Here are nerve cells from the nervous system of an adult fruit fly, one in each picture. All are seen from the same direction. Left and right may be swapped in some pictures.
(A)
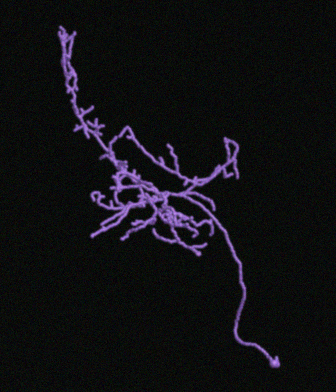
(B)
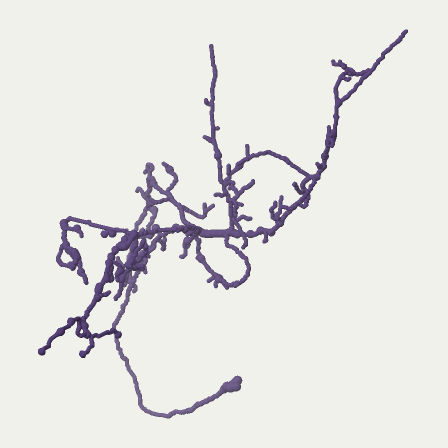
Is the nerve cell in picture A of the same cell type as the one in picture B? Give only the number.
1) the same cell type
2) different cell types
2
